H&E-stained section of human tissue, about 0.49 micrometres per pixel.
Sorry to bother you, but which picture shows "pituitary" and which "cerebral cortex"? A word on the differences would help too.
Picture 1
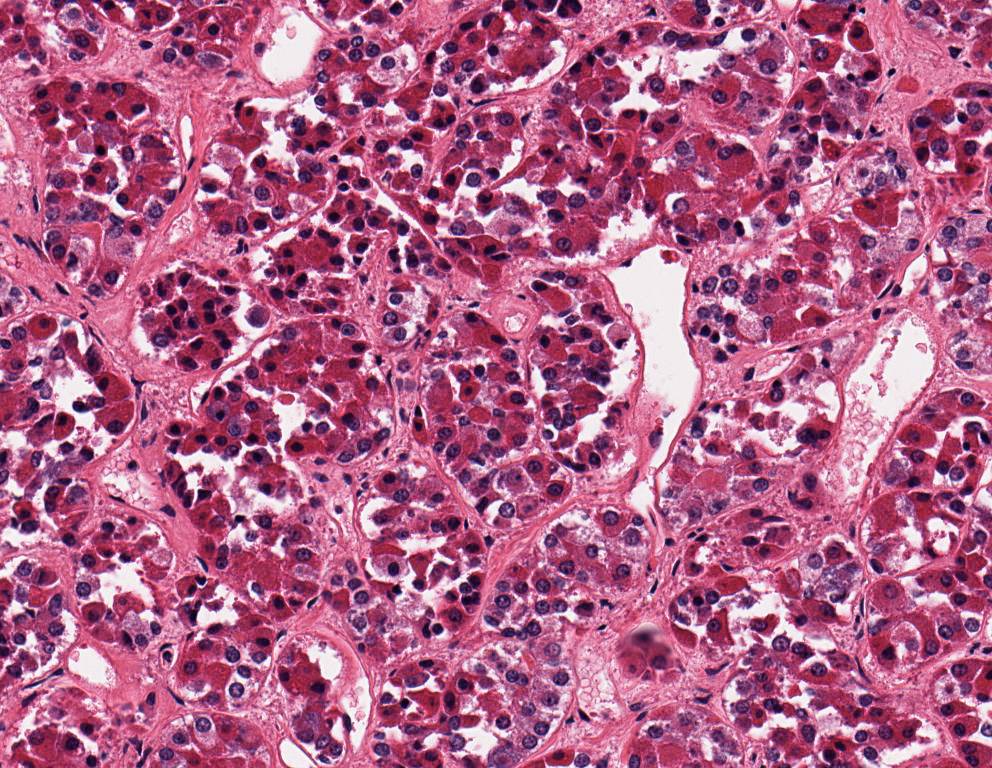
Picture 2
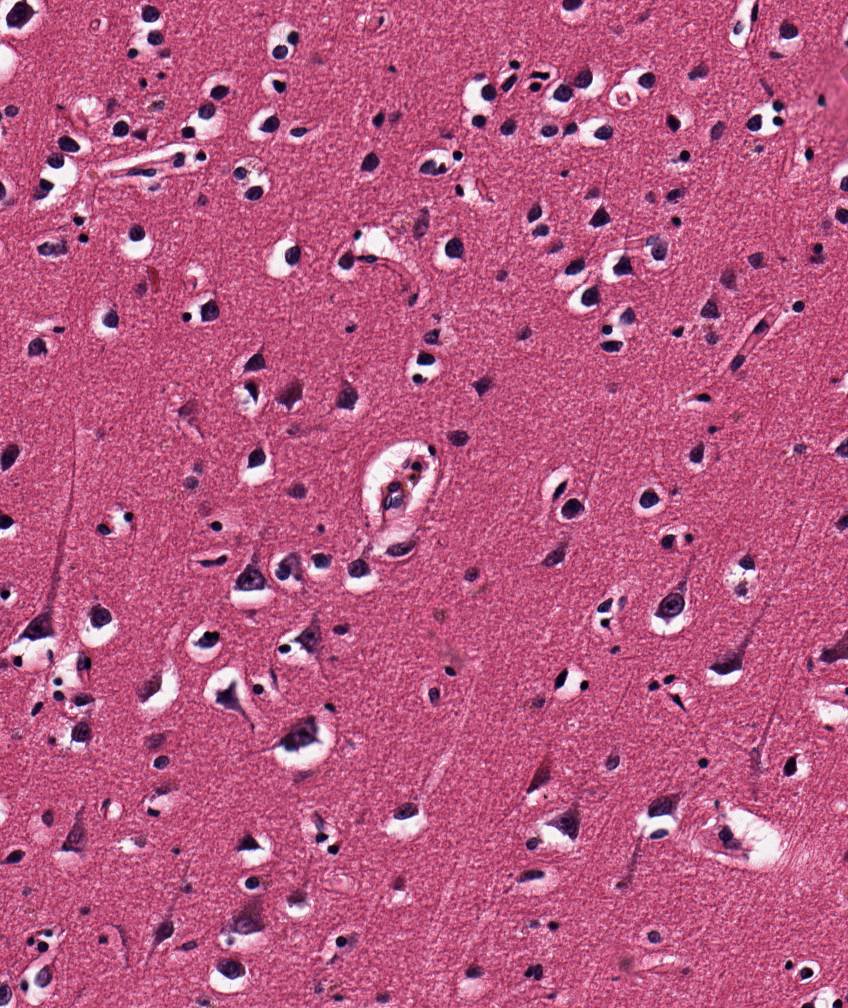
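Checking each field in turn: picture 1 is pituitary, and picture 2 is cerebral cortex. Arrangement first: in the pituitary the cells form rounded nests divided by thin fibrous septa throughout, while in the cerebral cortex cells lie scattered singly in a uniform pink, finely fibrillary background, with no epithelium or glands in the field. Cell shape next: the pituitary has many polygonal cells with abundant, deeply eosinophilic cytoplasm, with paler cells of finely vacuolated or granular purplish cytoplasm scattered among them, whereas the cortex has larger neurons with triangular cell bodies and a single tapering process, spread across the field. Nuclei last: those of the pituitary are mostly round and fairly uniform in size, while the cortex has small round dark nuclei without visible cytoplasm throughout, often lying right beside the larger cell bodies.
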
